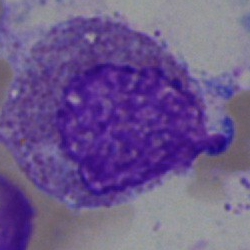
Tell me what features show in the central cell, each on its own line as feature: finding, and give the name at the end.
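Nucleus: off-centre, toward right side
Nuclear edge: small dark knob jutting out on right
Cytoplasm: abundant, wide rim on left and upper sides
Granules: fine, purplish, scattered throughout cytoplasm
Name: eosinophil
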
